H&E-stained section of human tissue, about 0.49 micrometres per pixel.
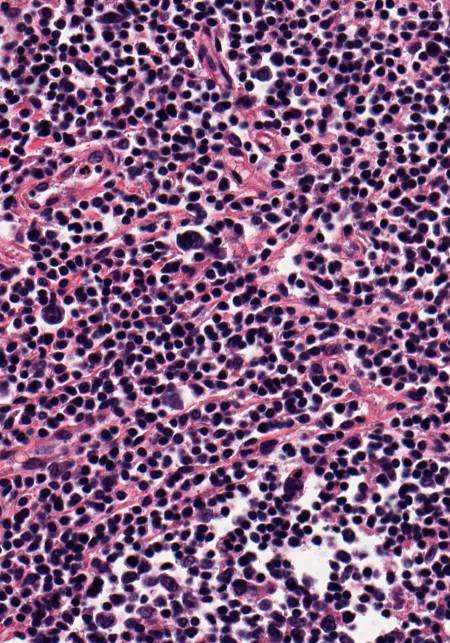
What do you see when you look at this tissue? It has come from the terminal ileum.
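First, pattern: a diffuse sheet of densely packed small round cells, with no follicles or nodules. Second, most cells are small lymphocytes with dark round nuclei and scant cytoplasm. Third, thin wavy pink collagen strands run between the cells. Last, a few scattered larger cells with bigger, paler nuclei stand out, one in the upper middle.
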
